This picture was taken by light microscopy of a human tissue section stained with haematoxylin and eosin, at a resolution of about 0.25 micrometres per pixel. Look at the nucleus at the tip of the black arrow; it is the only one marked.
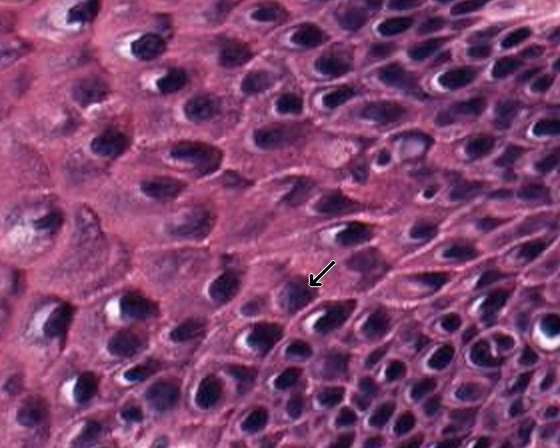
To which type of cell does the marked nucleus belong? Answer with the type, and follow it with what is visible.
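The marked nucleus belongs to a squamous epithelial cell. The nucleus is oval and sits roughly in the middle of the cell. The cell lies tightly packed among neighbouring cells in slanting rows, with its oval nucleus pointing the same way as theirs.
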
